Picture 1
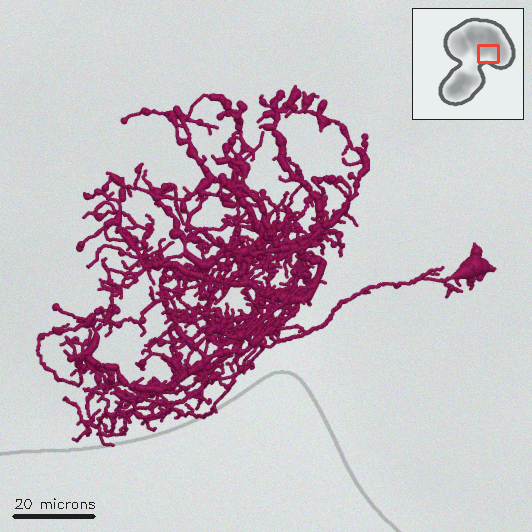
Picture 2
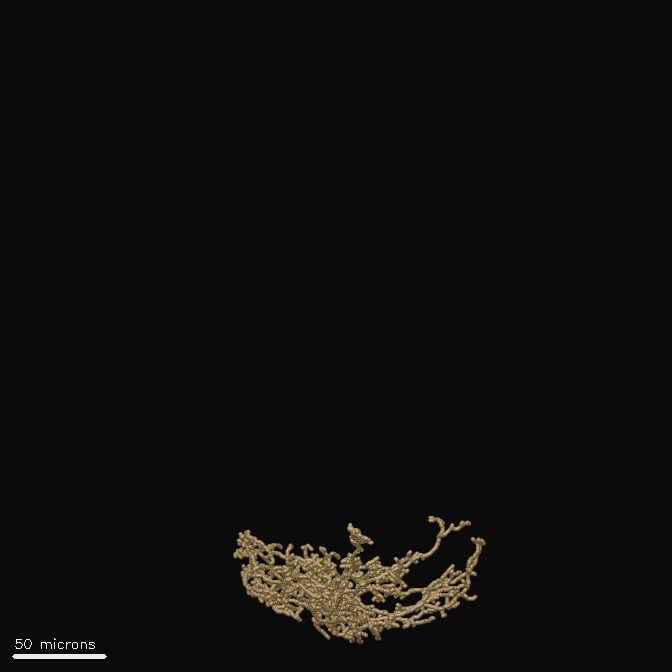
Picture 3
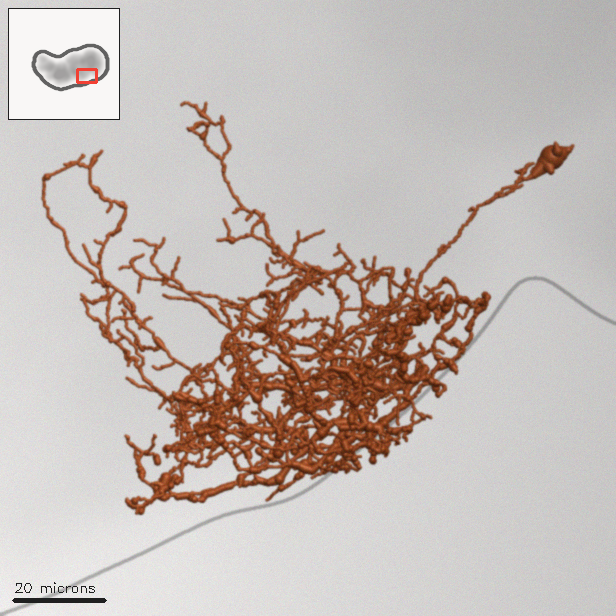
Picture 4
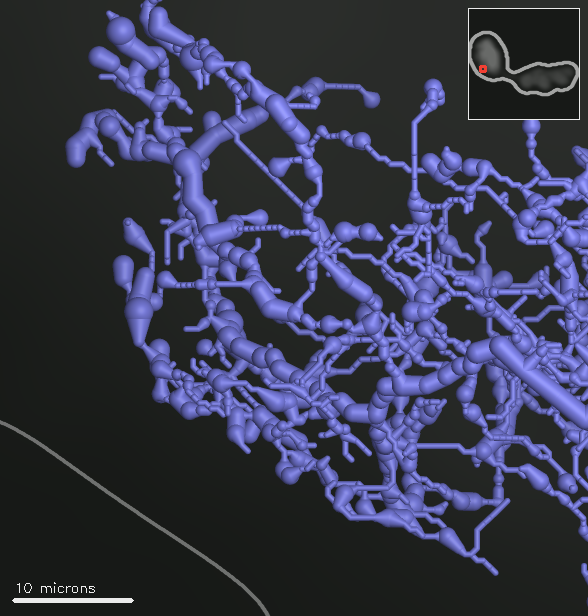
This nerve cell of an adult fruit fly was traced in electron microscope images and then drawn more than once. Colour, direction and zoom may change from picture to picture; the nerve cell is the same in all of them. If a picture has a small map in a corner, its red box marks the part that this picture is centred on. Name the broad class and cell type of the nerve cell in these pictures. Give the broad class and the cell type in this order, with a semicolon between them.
central-brain intrinsic neuron; GNG129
